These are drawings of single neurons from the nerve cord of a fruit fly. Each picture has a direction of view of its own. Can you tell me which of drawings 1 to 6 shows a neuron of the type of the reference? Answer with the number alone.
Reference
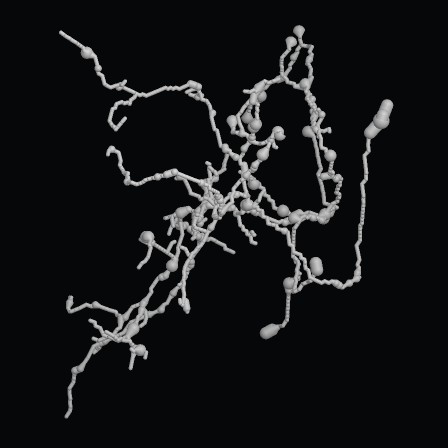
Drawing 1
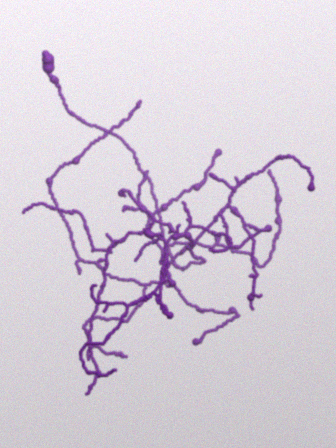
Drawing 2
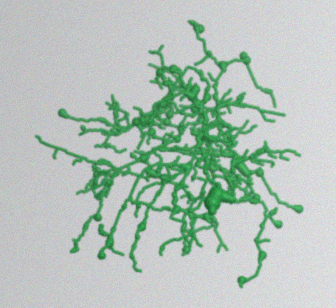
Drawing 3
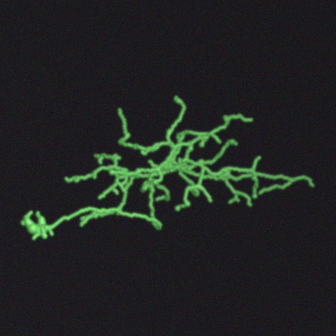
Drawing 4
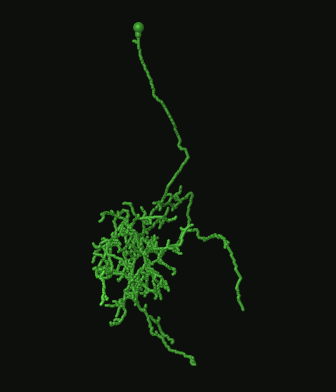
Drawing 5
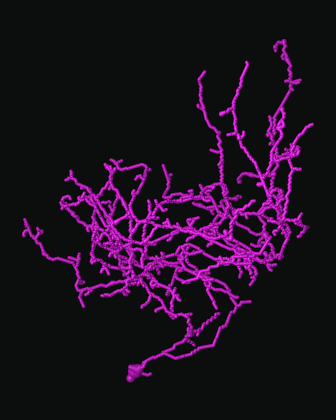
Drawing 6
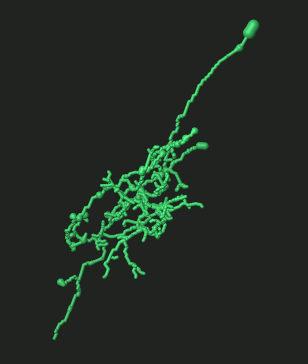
1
